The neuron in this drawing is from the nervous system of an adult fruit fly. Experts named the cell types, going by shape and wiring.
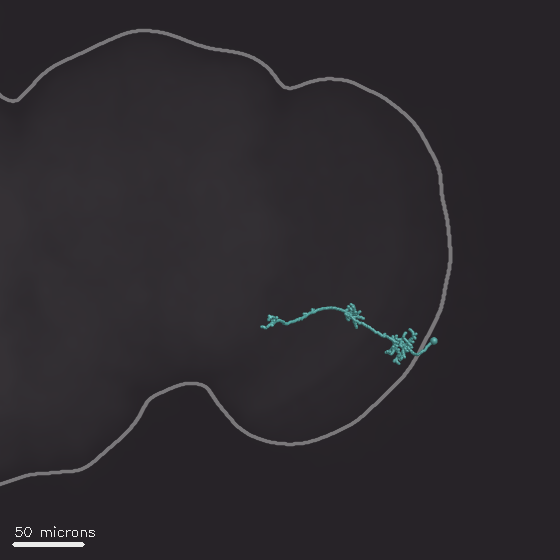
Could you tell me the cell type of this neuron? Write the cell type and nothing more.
Tm6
